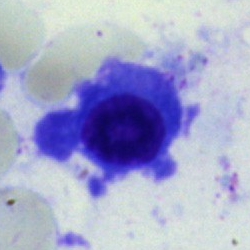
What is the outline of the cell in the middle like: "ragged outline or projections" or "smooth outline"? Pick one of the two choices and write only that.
Ragged outline or projections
